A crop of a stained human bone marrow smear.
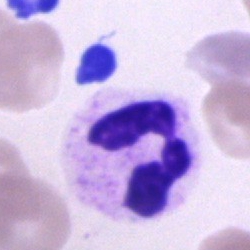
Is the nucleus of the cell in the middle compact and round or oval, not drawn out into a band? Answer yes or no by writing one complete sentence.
No, what the nucleus forms is a horseshoe, C, U or S shape without separate lobes.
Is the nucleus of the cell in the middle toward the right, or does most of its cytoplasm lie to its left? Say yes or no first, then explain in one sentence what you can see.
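Yes. The nucleus lies toward the right side of the cell, leaving more cytoplasm on the left.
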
